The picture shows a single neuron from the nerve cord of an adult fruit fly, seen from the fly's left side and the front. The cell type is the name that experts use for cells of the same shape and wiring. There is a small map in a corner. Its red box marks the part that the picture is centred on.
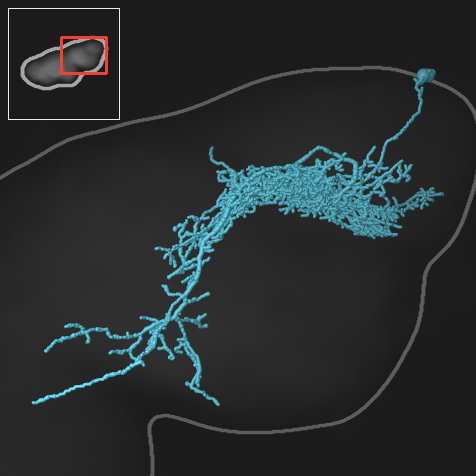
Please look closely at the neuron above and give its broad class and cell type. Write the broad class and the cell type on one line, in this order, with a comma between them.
nerve-cord intrinsic neuron, INXXX100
